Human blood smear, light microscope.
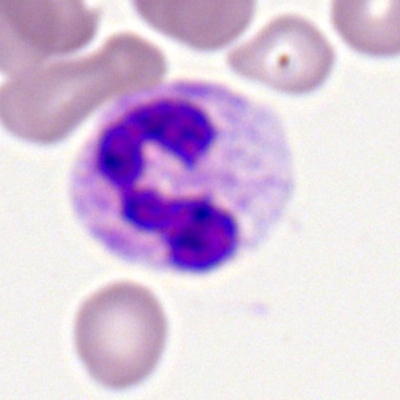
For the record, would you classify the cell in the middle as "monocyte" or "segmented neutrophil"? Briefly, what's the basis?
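This is a segmented neutrophil, not a monocyte.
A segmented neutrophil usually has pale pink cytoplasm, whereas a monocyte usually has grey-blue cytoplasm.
Here the cytoplasm is plentiful and pale pinkish-lilac, which sides with the segmented neutrophil rather than the monocyte. The nucleus lies mostly toward the left side of the cell, and its chromatin is dense and dark purple. The cytoplasmic granules are fine and faint.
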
